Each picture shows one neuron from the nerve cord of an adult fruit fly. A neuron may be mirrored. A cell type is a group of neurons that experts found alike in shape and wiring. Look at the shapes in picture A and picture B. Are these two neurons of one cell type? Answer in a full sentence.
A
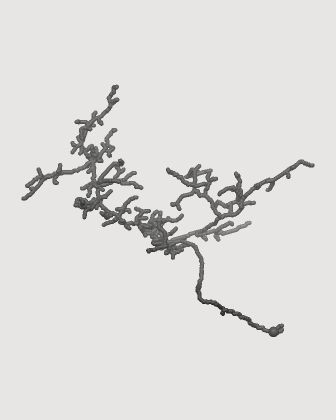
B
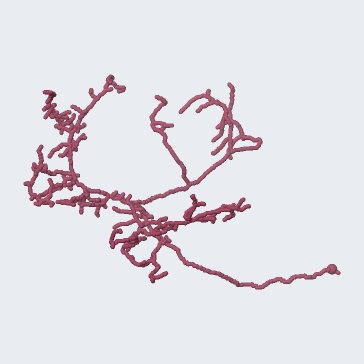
They are of different cell types.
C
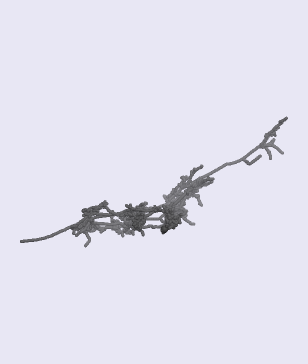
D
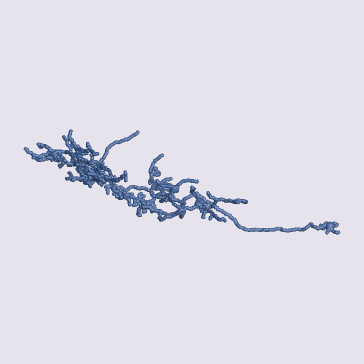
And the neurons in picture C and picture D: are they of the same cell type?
They are of different cell types.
